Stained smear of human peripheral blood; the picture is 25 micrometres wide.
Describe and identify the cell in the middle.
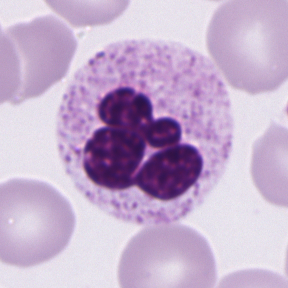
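Look at the outline first: it's round and smooth all the way round. Inside, the nucleus breaks into four lobes, and they sit tightly clustered near the centre of the cell. The chromatin's dark purple and coarsely clumped. So that one's a segmented neutrophil.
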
